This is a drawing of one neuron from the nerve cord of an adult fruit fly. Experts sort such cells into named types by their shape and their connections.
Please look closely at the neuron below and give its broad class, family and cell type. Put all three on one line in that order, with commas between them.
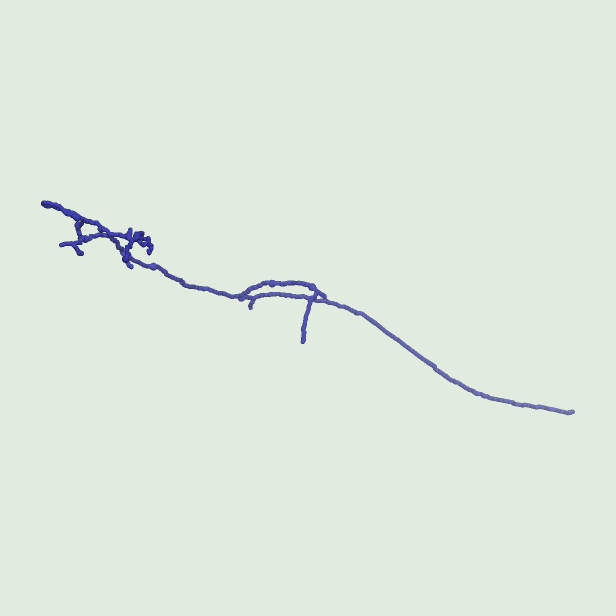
descending neuron, hemilineage MX3, DNg106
